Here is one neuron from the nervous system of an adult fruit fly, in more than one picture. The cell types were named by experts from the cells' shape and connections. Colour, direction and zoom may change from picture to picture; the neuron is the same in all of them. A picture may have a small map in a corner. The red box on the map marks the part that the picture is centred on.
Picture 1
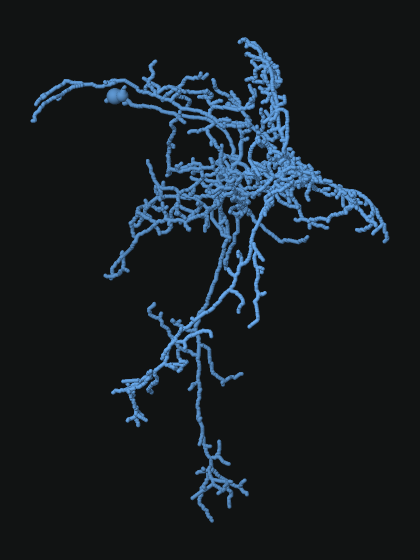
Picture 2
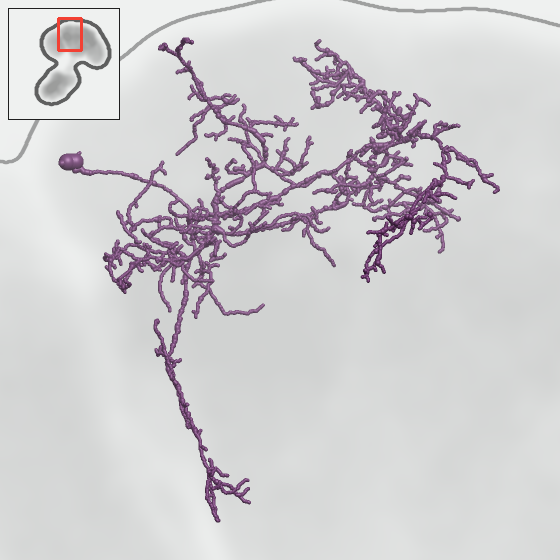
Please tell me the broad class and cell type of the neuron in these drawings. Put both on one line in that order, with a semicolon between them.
central-brain intrinsic neuron; SMP183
